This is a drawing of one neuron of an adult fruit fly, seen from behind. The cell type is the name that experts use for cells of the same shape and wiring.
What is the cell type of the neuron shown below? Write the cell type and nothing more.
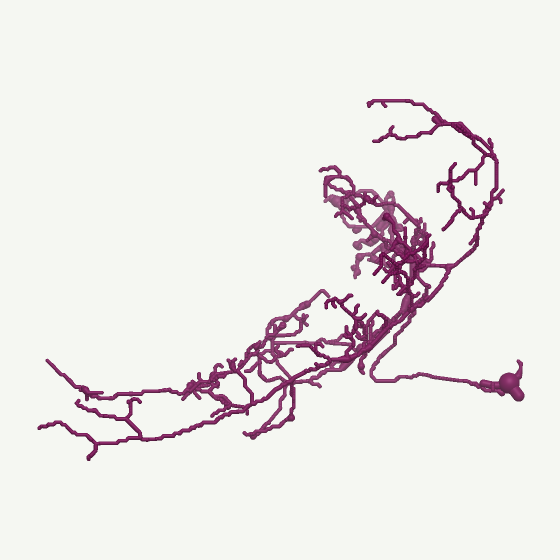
CB1065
